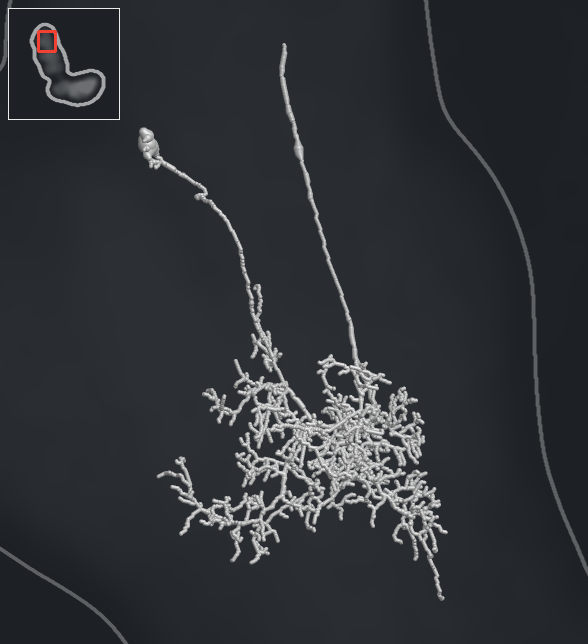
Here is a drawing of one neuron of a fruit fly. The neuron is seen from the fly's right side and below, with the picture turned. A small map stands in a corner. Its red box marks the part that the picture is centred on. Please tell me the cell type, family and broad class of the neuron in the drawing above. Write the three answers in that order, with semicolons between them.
MNad33; hemilineage 03B; motor neuron of the nerve cord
